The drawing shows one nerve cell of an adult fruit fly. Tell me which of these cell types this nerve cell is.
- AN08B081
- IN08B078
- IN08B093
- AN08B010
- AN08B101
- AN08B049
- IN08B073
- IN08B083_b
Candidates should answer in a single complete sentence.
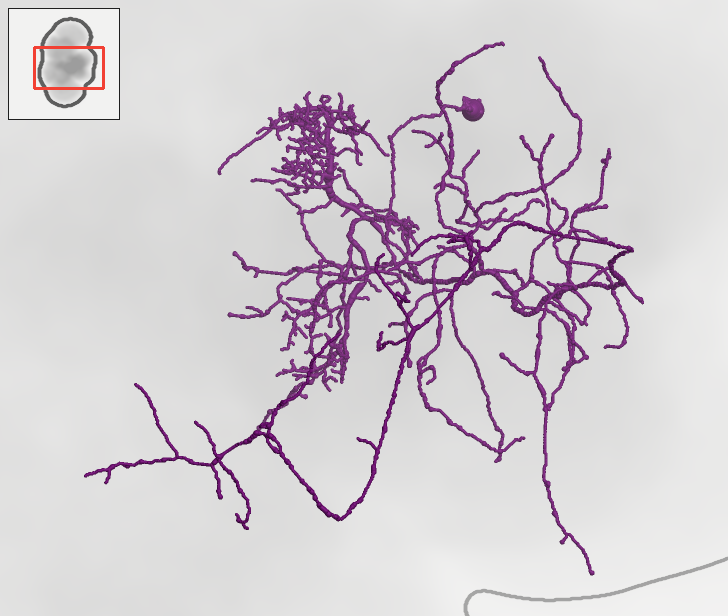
Within the cell type AN08B010 sits this nerve cell.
